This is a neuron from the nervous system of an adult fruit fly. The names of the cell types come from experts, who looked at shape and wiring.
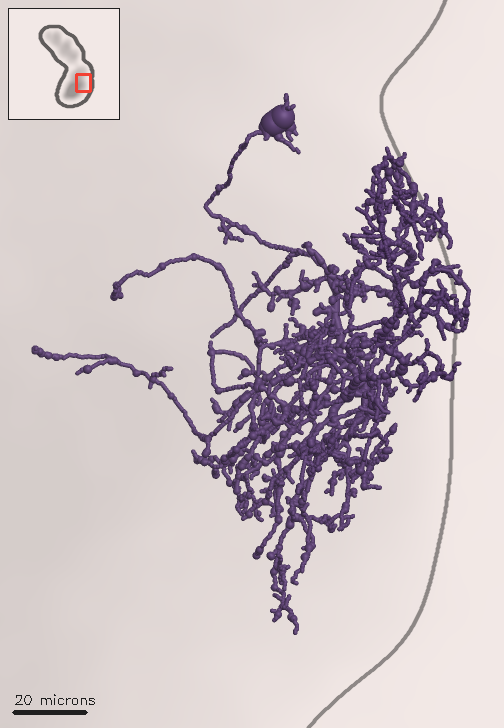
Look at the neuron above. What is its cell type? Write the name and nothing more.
GNG047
